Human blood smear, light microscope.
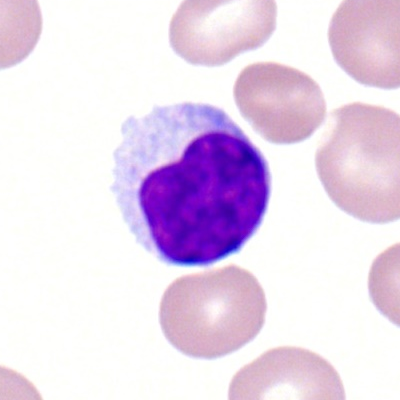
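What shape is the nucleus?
Bean-shaped, owing to a notch in its upper edge.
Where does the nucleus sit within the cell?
Off-centre, toward the lower right.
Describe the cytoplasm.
Pale greyish blue, forming a band that is widest on the upper left side of the cell.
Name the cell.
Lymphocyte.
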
